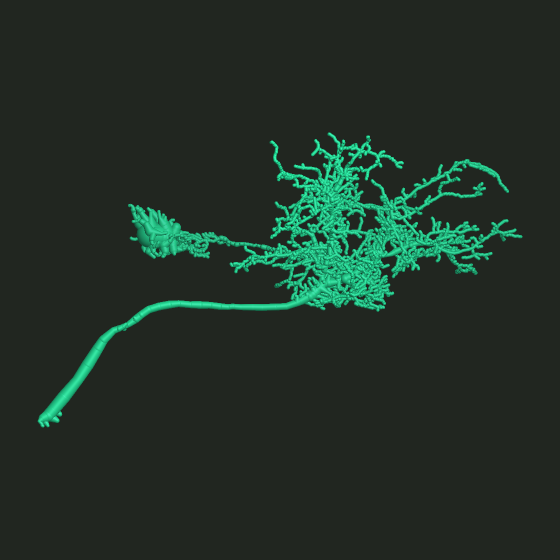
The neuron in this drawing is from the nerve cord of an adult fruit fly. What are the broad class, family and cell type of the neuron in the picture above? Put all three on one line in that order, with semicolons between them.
motor neuron of the nerve cord; hemilineage 16B; b2 MN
